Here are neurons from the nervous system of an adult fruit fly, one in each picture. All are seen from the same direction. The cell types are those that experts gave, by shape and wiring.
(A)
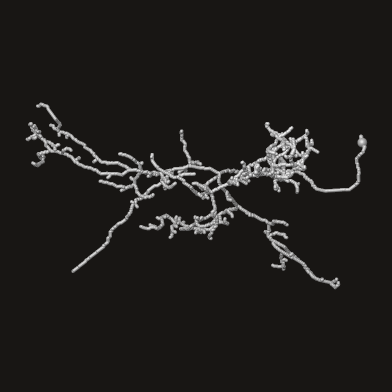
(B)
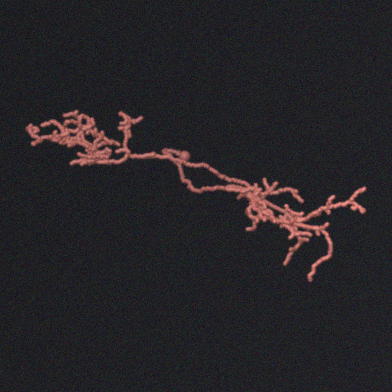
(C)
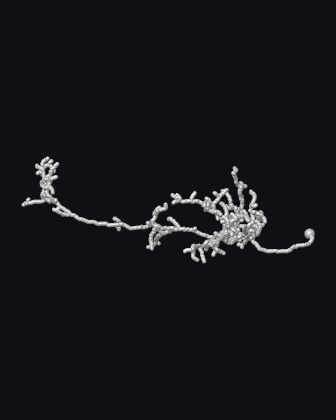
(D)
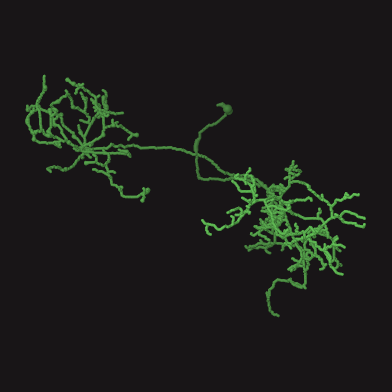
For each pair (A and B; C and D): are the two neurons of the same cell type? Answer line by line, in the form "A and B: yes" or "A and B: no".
A and B: no
C and D: no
